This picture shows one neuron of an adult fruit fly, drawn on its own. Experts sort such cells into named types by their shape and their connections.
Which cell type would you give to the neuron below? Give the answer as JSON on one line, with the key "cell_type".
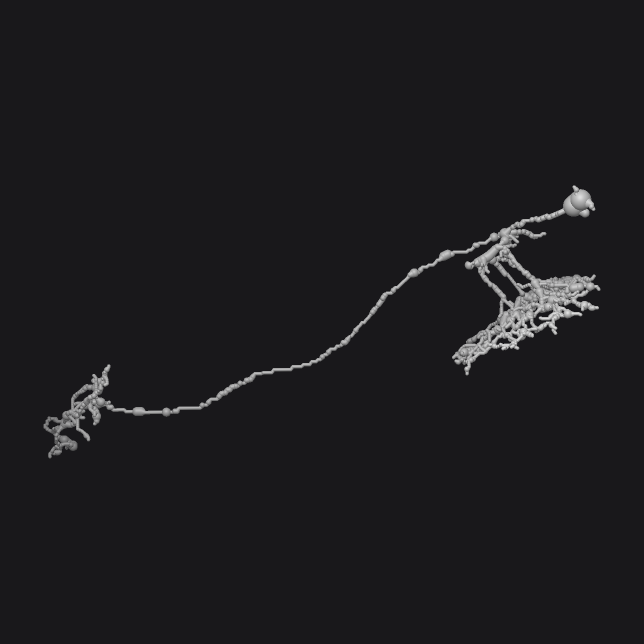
{"cell_type": "Lawf1"}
